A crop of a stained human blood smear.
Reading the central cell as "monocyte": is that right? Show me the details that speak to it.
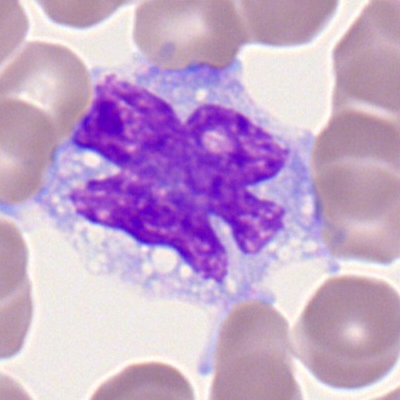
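Monocyte: yes, the name holds. Nucleus deeply folded into several broad lobes; against lymphocyte.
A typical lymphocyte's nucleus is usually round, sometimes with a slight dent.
Many small clear vacuoles scattered through the cytoplasm; for monocyte.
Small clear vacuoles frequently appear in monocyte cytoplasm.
Cytoplasm pale grey-blue, without coarse orange-red granules; outline irregular rather than smoothly round.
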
